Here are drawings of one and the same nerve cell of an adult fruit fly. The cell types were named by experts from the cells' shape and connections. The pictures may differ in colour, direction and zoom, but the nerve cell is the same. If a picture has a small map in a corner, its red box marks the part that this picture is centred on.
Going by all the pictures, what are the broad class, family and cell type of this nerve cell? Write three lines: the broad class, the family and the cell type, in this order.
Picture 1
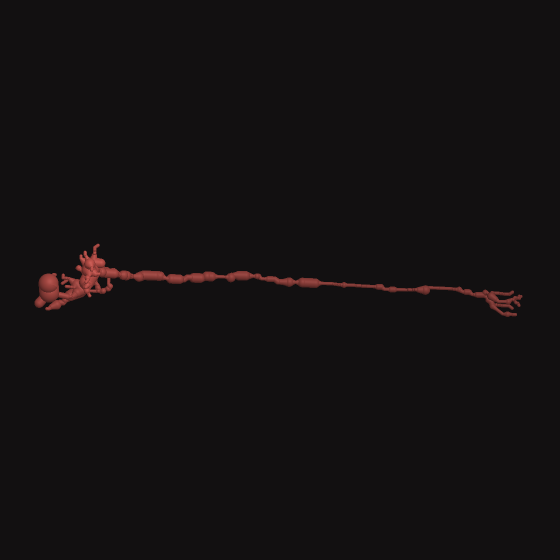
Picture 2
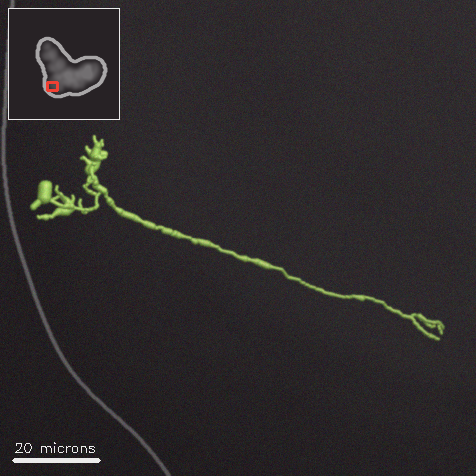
optic-lobe intrinsic neuron
T
T1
